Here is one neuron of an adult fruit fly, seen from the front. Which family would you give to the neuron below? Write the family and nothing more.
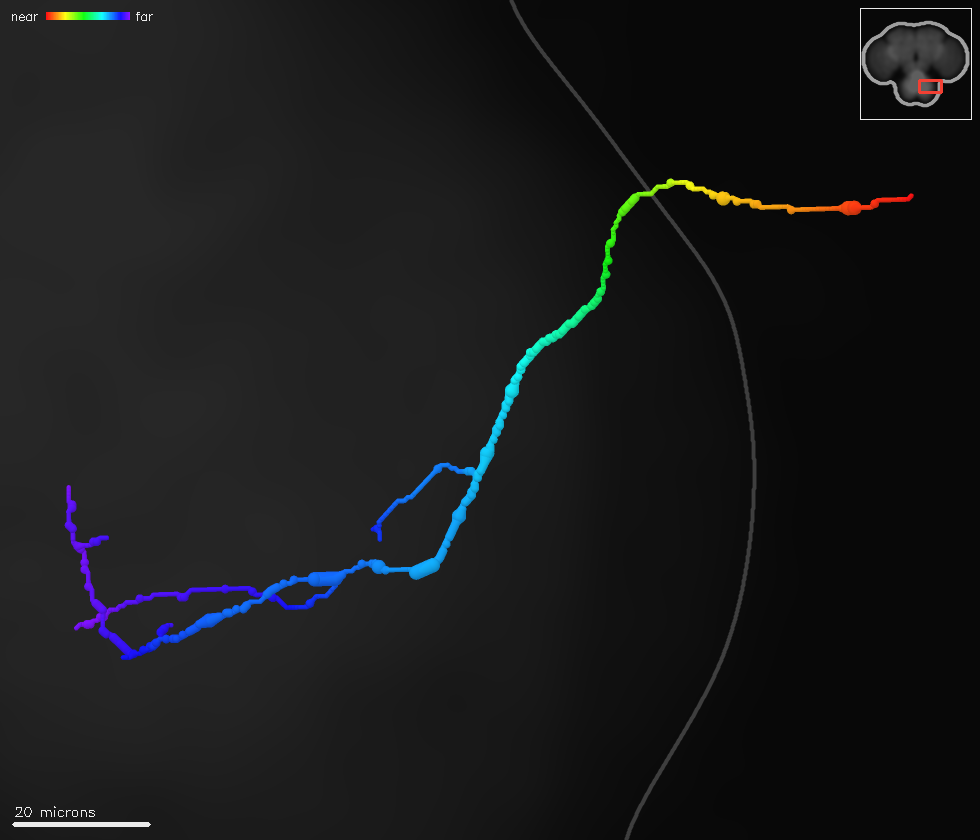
class gustatory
